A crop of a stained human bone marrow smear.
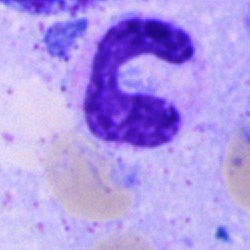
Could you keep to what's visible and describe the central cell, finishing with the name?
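First, the nucleus: a single unsegmented curved band, bent into a C shape whose open side faces right. Next, the chromatin: dense and dark purple. Then the cytoplasm, which contains fine pinkish granules. The cell is a band neutrophil.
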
